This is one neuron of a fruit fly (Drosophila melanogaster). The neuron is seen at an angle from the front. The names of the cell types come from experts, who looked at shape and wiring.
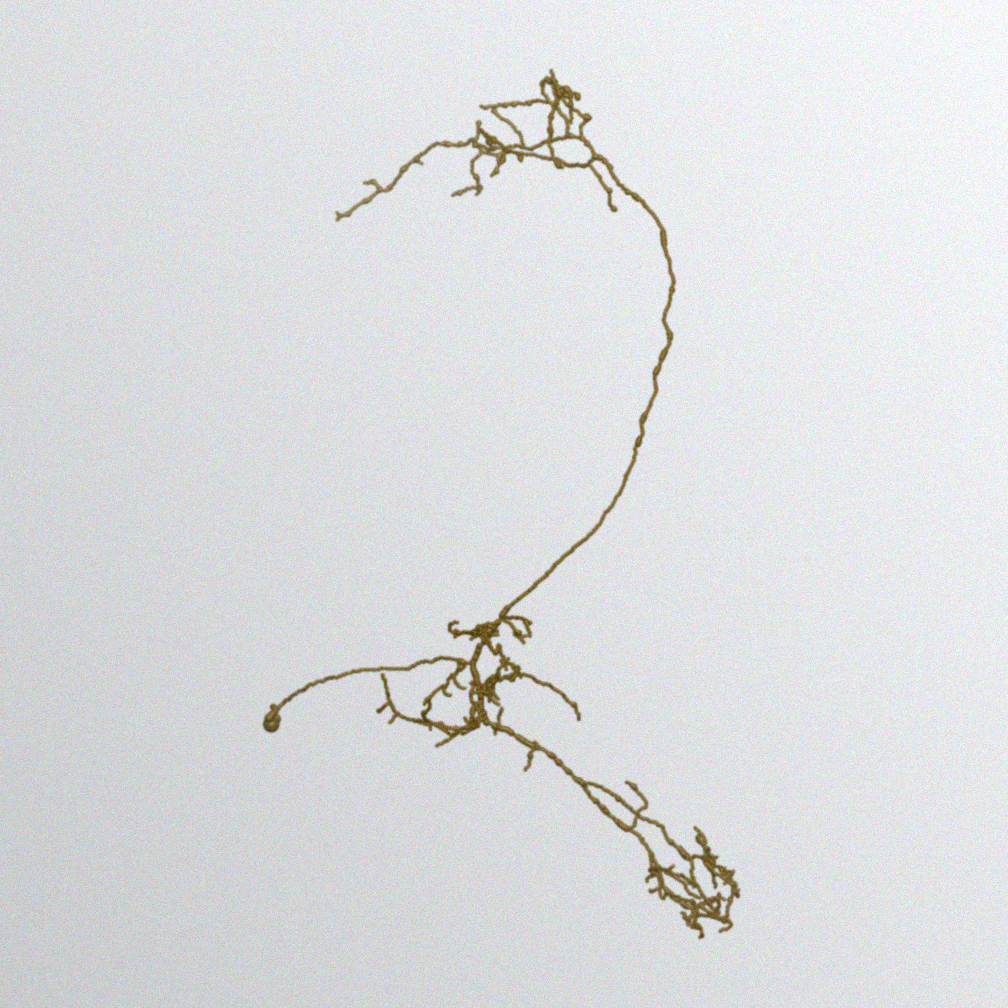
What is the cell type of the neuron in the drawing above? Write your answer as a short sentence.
The cell type is VP2+Z_lvPN.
